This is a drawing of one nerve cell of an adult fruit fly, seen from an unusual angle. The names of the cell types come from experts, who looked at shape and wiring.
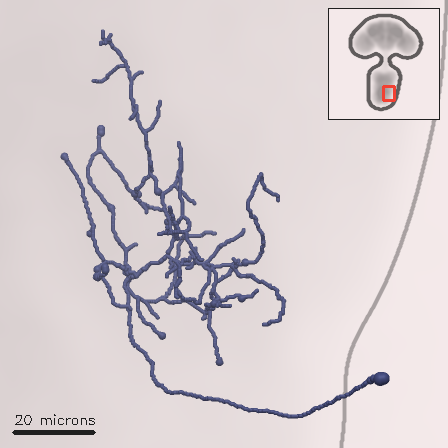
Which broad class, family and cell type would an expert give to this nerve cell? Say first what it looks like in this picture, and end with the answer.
It lies in the nerve cord. The cell body is at the lower right of the picture. By the scale bar it is about 100 microns tall in this view. Its broad class is nerve-cord intrinsic neuron. Its family is hemilineage 01B. It is of cell type IN01B079.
